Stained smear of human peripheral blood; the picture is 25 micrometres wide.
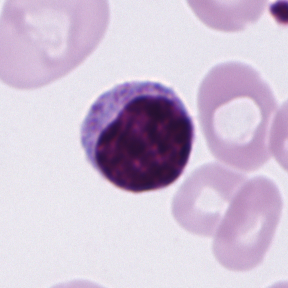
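Large granular lymphocyte in a stained smear of human peripheral blood. The cell is about 10 micrometres across; its round nucleus, about 8 micrometres across, fills about 70% of the cell's area and sits off-centre toward the lower right. The chromatin is dark purple and gathered into coarse clumps. The pale bluish-lilac cytoplasm forms a crescent that is widest on the upper left side.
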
